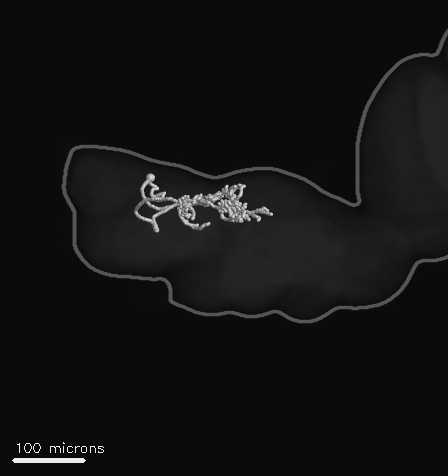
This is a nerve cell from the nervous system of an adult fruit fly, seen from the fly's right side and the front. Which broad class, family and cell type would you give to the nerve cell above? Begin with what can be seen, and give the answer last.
From left to right in the picture it spans about 200 microns. In this view it is more than twice as wide as it is tall. Its broad class is nerve-cord intrinsic neuron. The family is hemilineage 19B. The cell type is IN19B111.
